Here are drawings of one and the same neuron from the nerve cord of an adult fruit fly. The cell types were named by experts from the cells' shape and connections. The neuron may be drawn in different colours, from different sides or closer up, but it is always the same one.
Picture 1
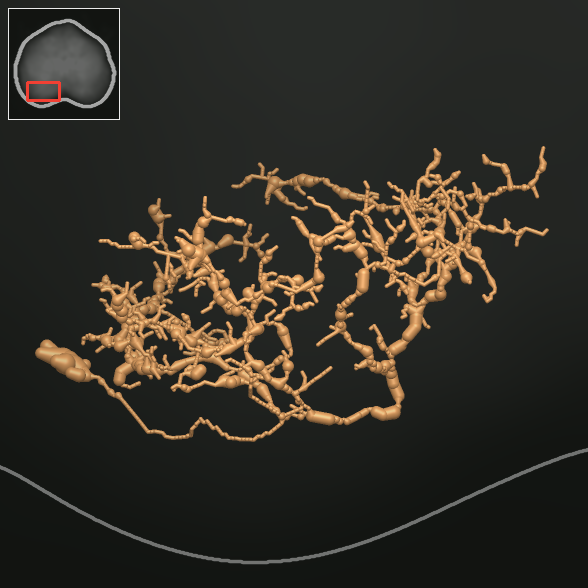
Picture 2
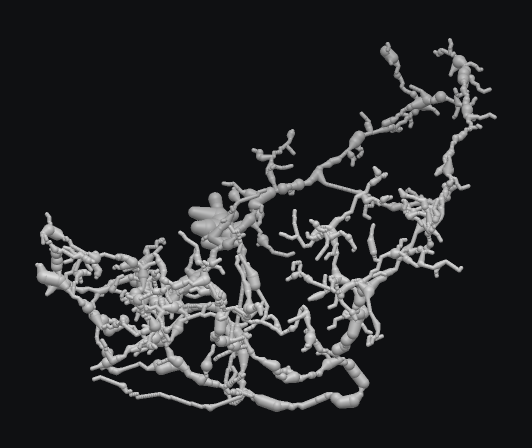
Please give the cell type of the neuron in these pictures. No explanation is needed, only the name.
IN01B021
